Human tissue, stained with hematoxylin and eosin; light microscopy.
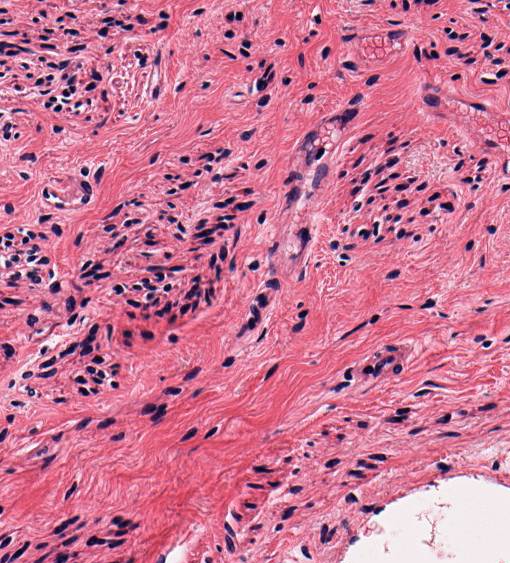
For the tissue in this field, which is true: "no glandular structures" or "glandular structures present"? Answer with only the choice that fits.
No glandular structures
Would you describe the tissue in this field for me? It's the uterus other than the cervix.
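The field consists of pink, collagen-rich stroma with scattered spindle cells. Its collagen fibres are wavy and run in varying directions. Most nuclei are elongated and dark, with little cytoplasm visible around them. The cells are unevenly distributed, forming denser clusters at the upper left and centre left.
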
